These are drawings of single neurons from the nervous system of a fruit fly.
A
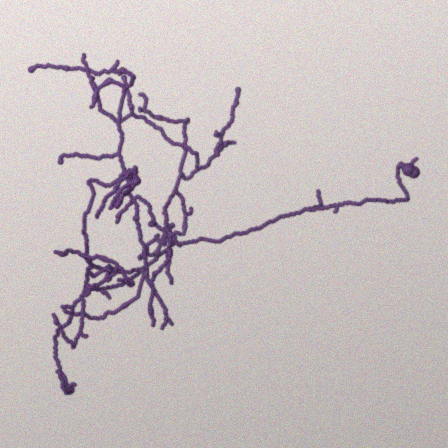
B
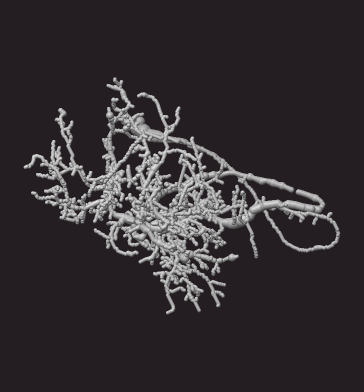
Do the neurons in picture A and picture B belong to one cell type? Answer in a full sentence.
They are of different cell types.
